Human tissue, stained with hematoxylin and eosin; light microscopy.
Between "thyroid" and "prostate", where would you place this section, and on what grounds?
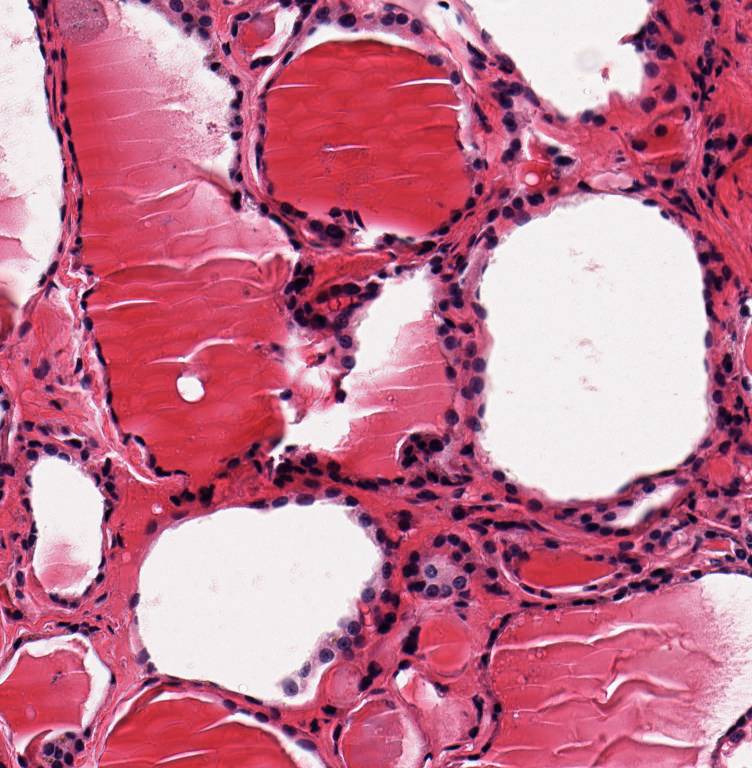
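This is thyroid, not prostate. Look at the follicles: closed and rounded, packed closely together, and widely varying in size.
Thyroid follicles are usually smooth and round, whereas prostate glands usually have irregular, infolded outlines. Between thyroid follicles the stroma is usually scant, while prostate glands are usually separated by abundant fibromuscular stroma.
Many hold homogeneous, deep pink colloid.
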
